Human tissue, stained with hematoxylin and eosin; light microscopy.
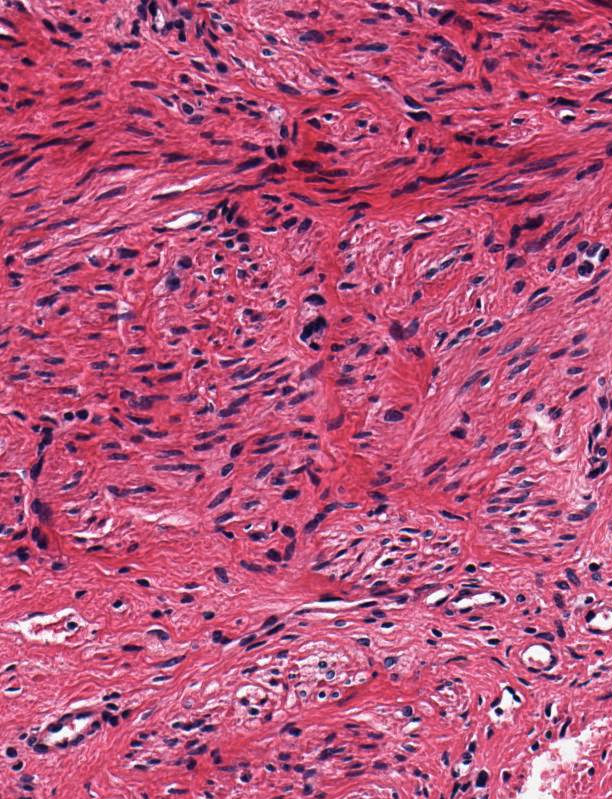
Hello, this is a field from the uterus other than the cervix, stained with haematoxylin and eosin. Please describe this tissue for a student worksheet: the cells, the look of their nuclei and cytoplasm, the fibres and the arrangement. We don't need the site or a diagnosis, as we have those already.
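First, spindle cells fill the entire field in bundles running and crossing in different directions. Next, the nuclei: most are elongated and dark-staining. Between them the material is pink and fibrillar. Last, small thin-walled vessels with open lumens lie mostly low in the field.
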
